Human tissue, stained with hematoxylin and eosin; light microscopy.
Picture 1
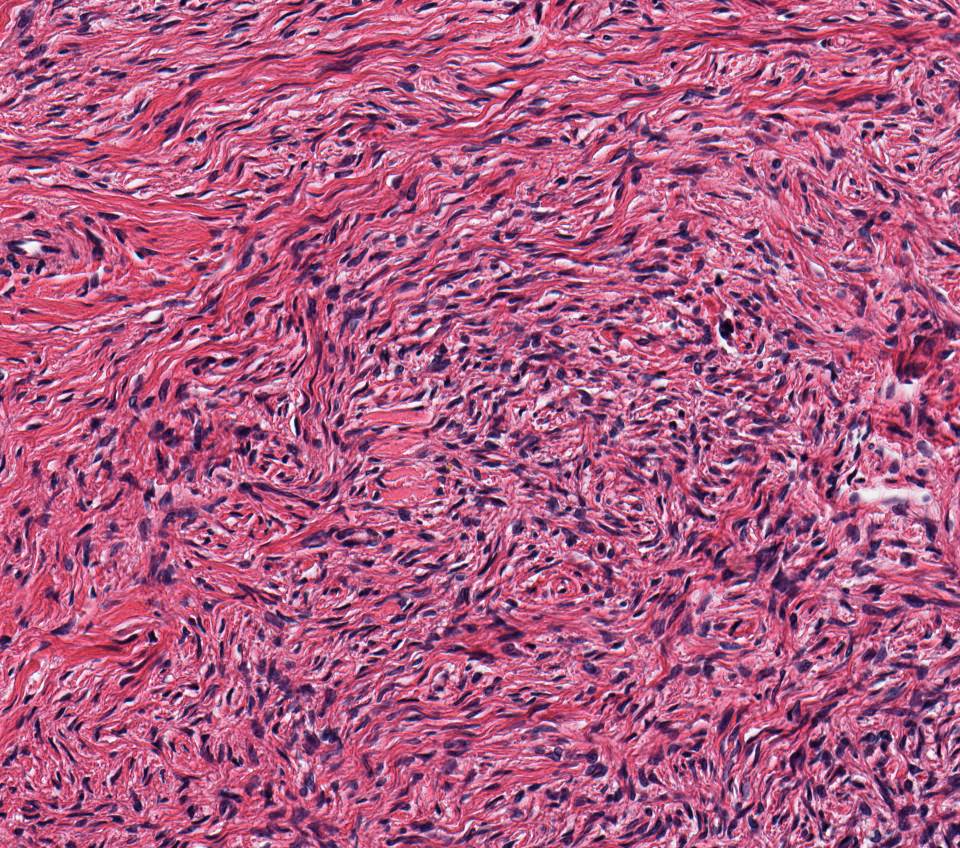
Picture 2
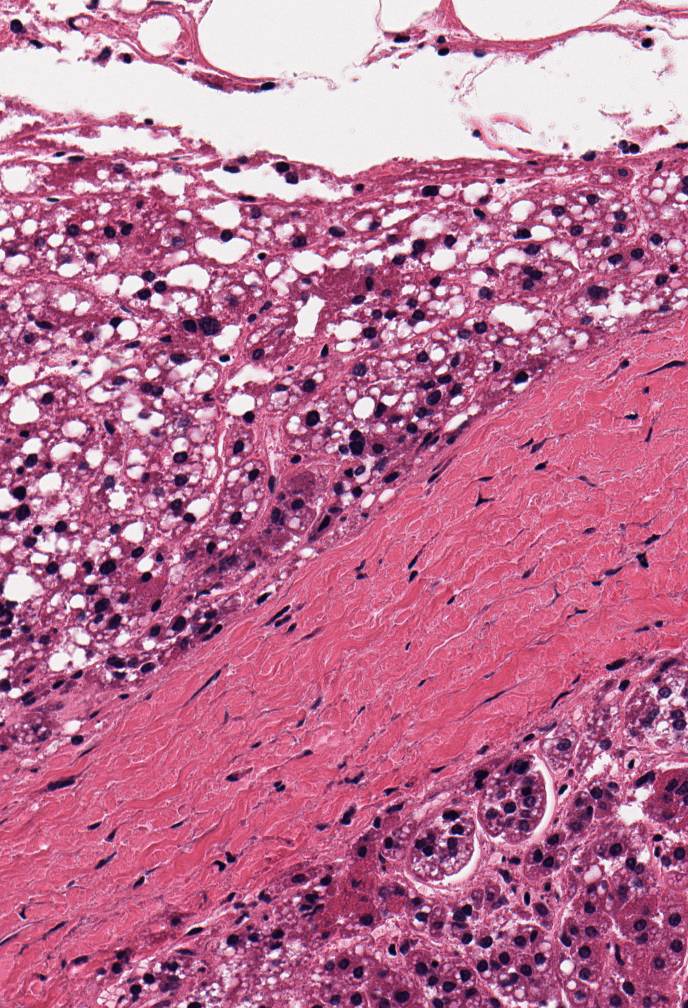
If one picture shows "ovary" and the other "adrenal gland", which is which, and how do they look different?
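Let's sort them out first: picture 1 is ovary, and picture 2 is adrenal gland. In picture 1, the central cells form cartwheel-like, whorled swirls. Their nuclei are elongated to oval and dark purple, and their scant pink cytoplasm fades at indistinct borders into the collagen around them. Wavy bright pink collagen bundles run between the cells, thickest toward the upper left.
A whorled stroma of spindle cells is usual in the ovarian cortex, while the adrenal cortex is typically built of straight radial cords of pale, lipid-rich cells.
Picture 2 looks quite different: in its fibrous band, sparse thin elongated dark nuclei lie parallel to wavy collagen fibres. Above the band, in the upper left, the cells are filled with many clear round vacuoles of varying size, and their nuclei are small, round and darkly stained. In the lower right, cells with granular to finely vacuolated cytoplasm gather in rounded nests.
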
